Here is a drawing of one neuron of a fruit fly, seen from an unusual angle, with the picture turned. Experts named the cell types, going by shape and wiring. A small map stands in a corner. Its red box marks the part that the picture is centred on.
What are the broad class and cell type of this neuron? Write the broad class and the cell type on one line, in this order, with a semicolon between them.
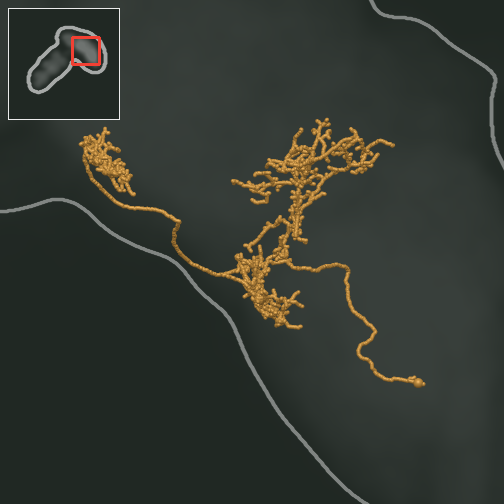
central-brain intrinsic neuron; PS171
